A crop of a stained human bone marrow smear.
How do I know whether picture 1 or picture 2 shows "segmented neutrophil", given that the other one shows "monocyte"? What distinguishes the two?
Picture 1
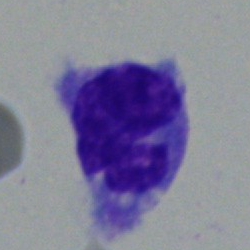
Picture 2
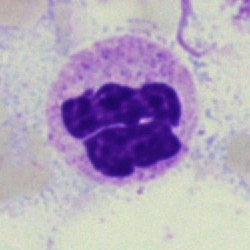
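Picture 1 shows a monocyte, and picture 2 shows a segmented neutrophil. In picture 1 the nucleus fills most of the cell, with a pale cleft cutting into it from the right side; in picture 2 a moderate rim of pale pink cytoplasm surrounds the nucleus. The chromatin of the segmented neutrophil is dense, dark purple and clumped. The cytoplasm differs as well: the monocyte's is pale blue-violet, most plentiful below the nucleus and holding a few small clear vacuoles there, whereas the neutrophil's has fine lilac granules scattered through it. The segmented neutrophil also has a round, smooth outline.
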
